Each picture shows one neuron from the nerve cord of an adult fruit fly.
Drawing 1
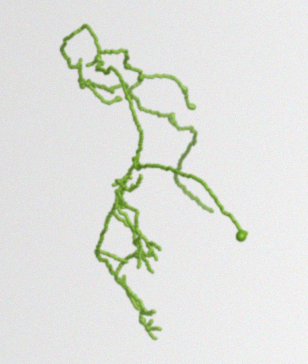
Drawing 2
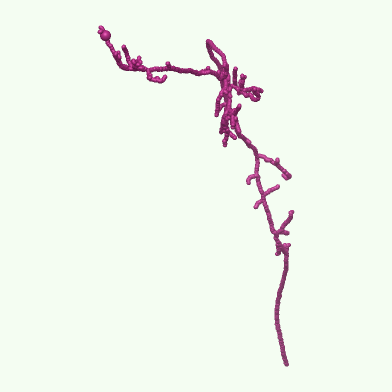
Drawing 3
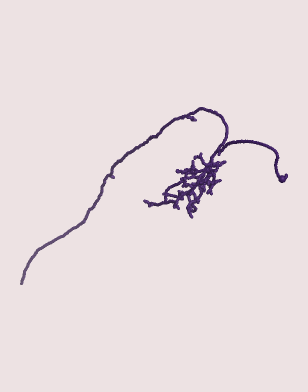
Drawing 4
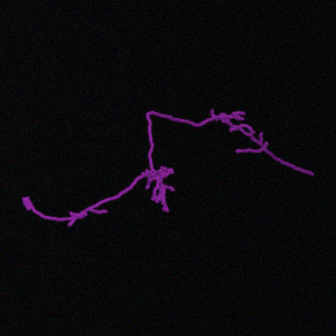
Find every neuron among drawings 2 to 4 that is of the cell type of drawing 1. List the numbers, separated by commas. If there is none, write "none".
3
